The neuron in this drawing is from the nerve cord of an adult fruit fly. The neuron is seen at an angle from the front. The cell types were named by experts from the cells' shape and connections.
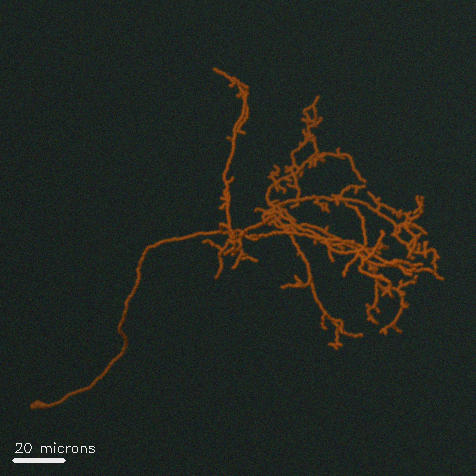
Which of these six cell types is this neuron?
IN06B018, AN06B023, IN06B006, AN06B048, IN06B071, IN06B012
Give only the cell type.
IN06B071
